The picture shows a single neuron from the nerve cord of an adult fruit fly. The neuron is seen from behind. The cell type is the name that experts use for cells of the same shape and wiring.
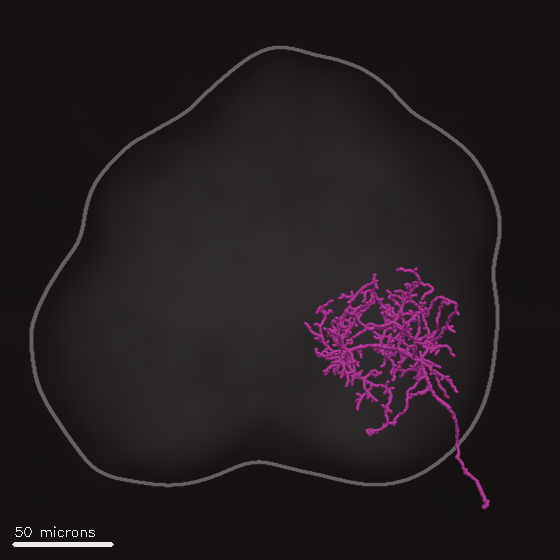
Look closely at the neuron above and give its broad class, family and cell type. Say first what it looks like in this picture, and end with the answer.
From top to bottom in the picture it spans about 120 microns. As drawn here it is taller than it is wide. Its broad class is motor neuron of the nerve cord. Its family is hemilineage 15B. Its cell type is Ta levator MN.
